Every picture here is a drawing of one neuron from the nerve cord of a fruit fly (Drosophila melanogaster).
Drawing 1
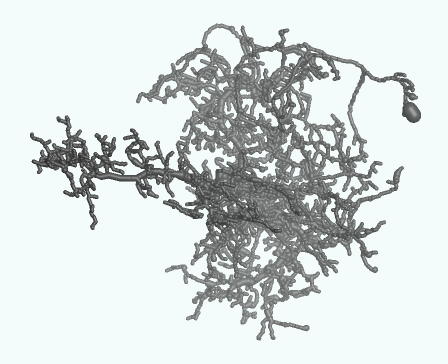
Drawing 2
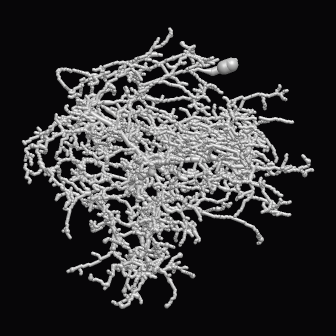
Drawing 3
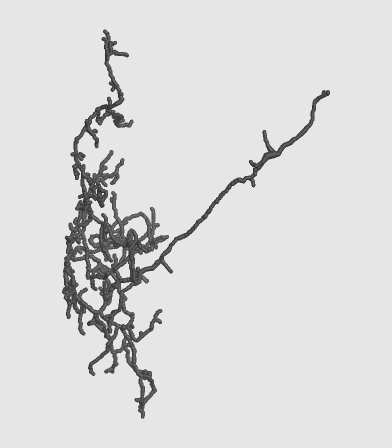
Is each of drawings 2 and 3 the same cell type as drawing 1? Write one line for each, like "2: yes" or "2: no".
2: yes
3: no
